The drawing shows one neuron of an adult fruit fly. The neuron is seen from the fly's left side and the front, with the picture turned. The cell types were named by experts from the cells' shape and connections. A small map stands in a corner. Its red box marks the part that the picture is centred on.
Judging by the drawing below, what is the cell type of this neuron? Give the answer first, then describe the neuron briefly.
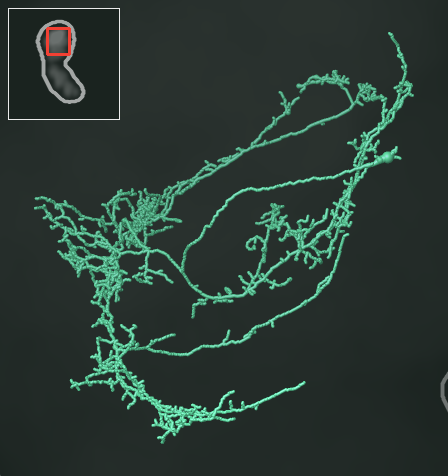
Its cell type is ATL030. Its broad class is central-brain intrinsic neuron. As drawn here it is about as wide as it is tall.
